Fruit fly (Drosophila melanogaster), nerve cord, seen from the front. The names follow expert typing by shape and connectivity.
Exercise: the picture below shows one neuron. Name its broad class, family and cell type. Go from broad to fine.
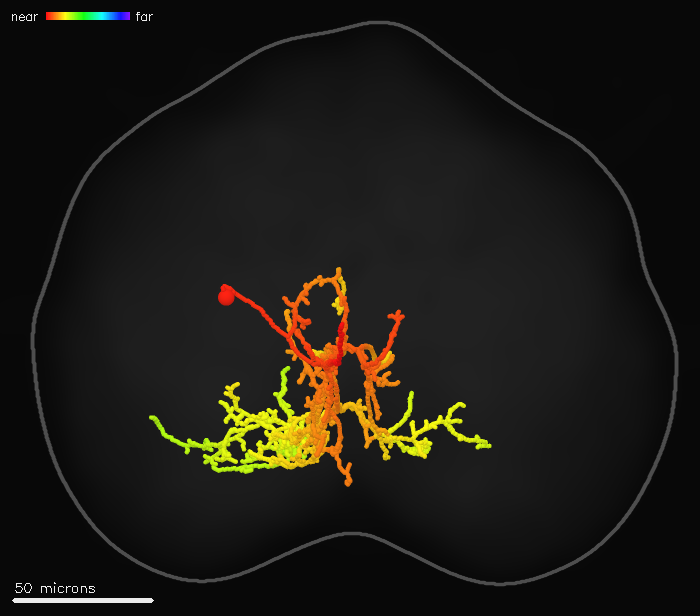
ascending neuron; hemilineage 17A; AN17A050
